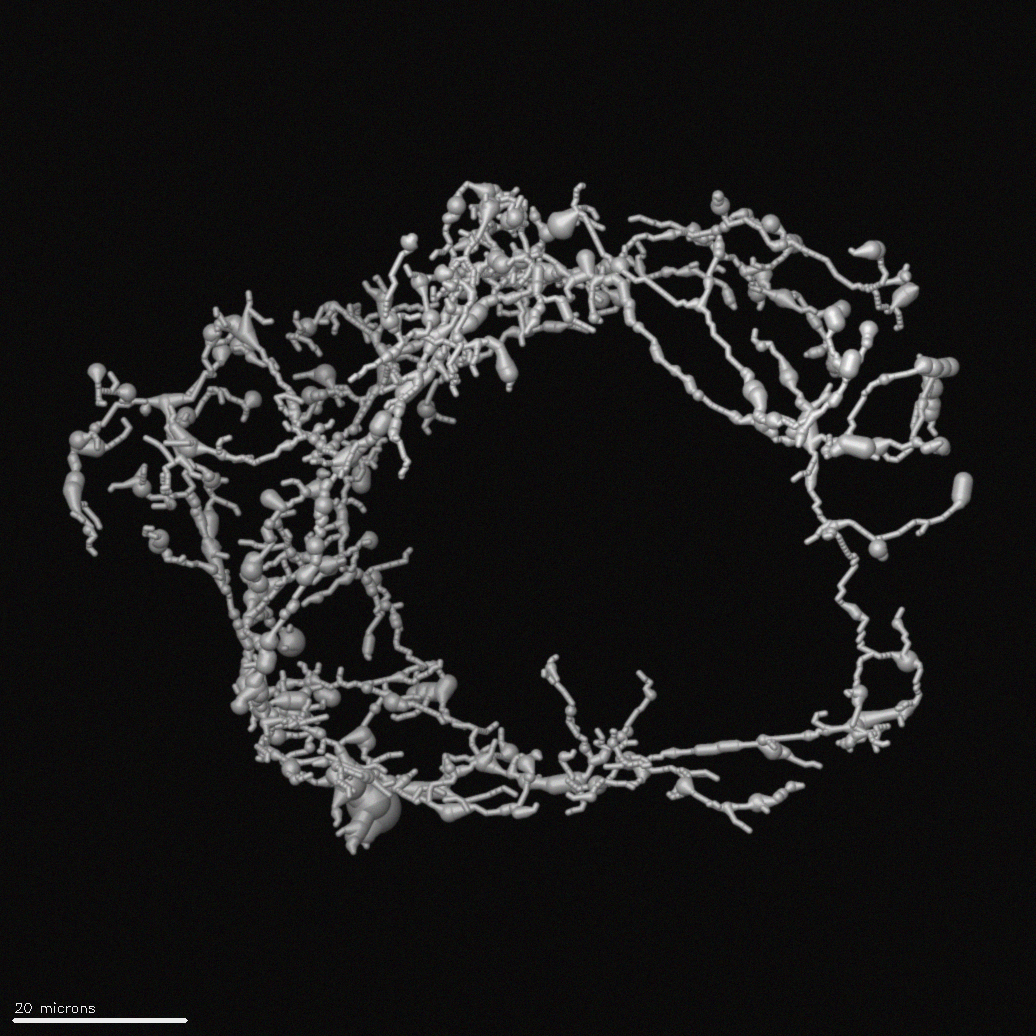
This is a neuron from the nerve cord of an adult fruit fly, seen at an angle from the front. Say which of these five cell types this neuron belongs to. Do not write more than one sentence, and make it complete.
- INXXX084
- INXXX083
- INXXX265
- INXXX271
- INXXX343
Cell type INXXX265 is what this neuron is.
